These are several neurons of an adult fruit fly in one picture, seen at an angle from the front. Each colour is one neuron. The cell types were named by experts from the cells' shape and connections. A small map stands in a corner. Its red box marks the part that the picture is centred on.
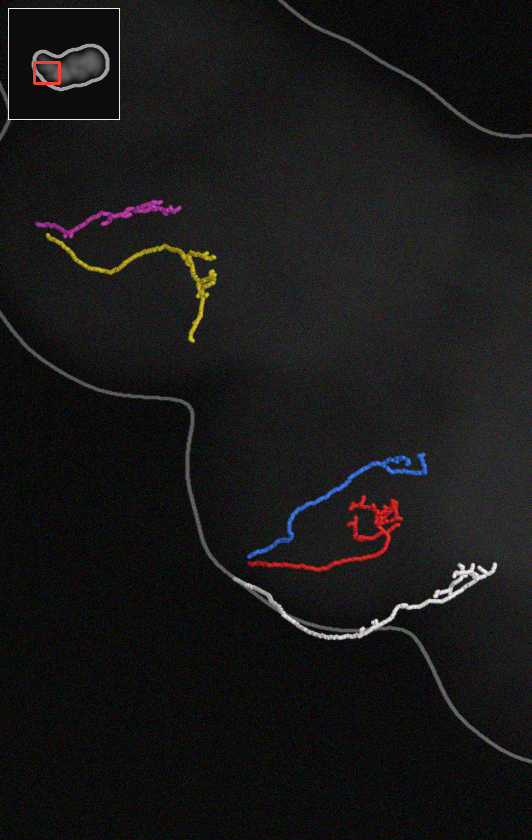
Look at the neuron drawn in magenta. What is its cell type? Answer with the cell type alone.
SNta27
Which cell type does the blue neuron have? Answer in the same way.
SNta35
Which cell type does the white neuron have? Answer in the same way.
SNta43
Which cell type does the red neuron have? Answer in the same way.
SNta30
